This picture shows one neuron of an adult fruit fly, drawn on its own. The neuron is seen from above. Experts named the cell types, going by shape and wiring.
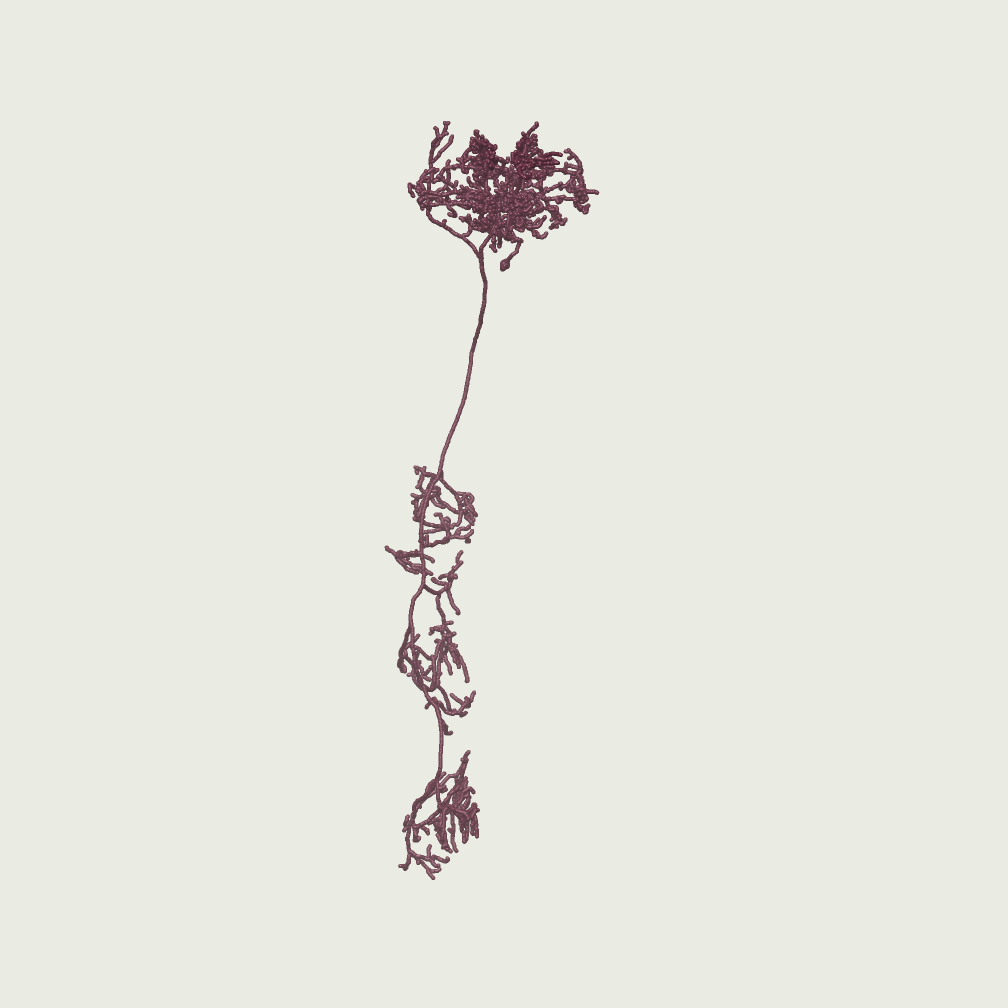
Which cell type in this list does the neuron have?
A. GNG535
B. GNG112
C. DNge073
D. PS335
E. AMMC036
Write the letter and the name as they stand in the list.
C. DNge073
